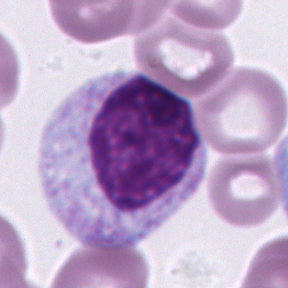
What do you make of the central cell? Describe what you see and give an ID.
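Smooth, round cell border. Single unlobed nucleus, somewhat angular in outline, set off-centre toward the upper right. Cytoplasm free of vacuoles. This is a myelocyte.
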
